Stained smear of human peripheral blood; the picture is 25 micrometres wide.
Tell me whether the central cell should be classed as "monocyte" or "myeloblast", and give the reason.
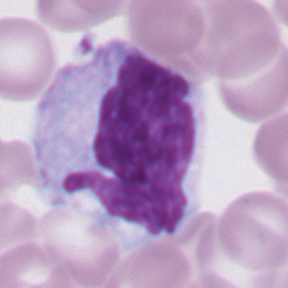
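It's a monocyte. The nucleus lies over toward the right, with a narrow tongue of it reaching leftward along the lower part of the cell. There's plenty of cytoplasm, pale grey-blue, carrying only a fine, faint lilac dusting and no coarse granules.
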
